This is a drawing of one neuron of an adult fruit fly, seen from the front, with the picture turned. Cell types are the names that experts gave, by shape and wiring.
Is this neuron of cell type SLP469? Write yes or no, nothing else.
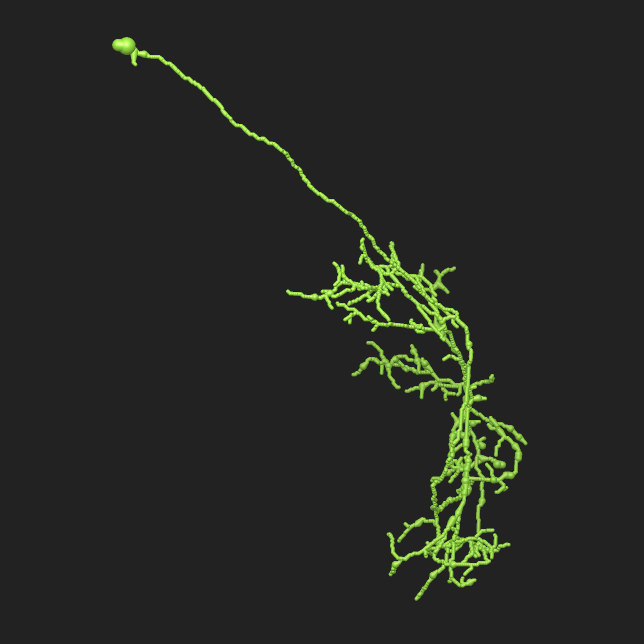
no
